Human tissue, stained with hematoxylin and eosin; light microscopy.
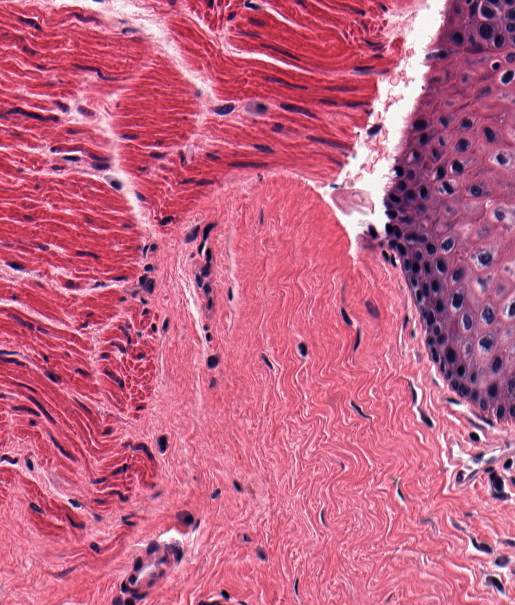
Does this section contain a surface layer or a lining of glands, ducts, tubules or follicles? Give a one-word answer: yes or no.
Yes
